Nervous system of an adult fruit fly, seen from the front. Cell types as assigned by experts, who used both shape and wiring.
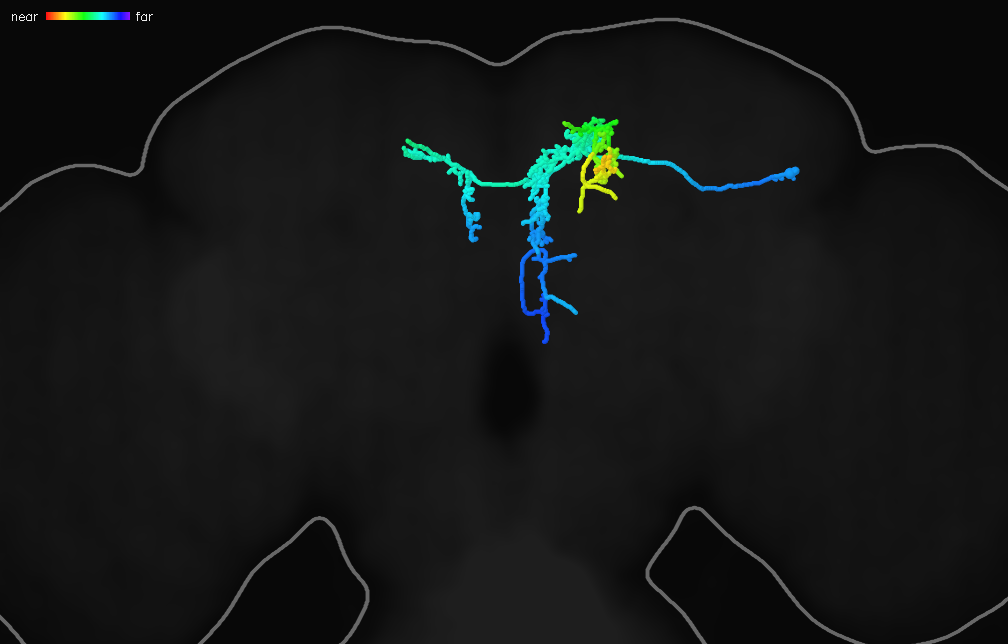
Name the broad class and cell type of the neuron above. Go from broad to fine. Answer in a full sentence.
A central-brain intrinsic neuron, type ATL011.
